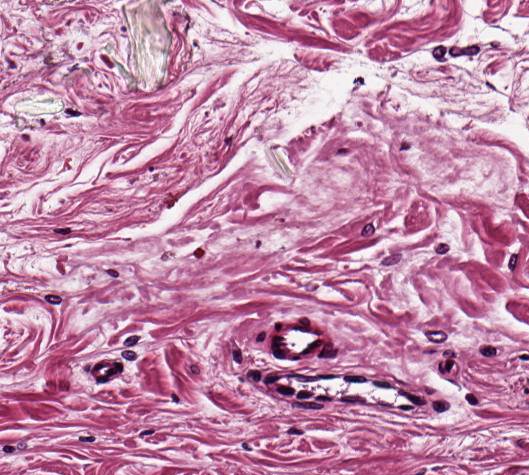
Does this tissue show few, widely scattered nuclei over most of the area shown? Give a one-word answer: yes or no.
Yes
